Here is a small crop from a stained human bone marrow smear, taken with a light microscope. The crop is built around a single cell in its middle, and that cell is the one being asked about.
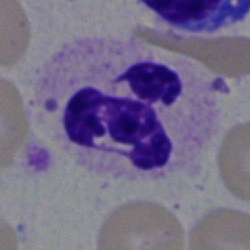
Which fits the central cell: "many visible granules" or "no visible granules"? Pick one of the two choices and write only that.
Many visible granules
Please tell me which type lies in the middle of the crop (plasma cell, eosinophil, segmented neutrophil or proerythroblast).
segmented neutrophil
